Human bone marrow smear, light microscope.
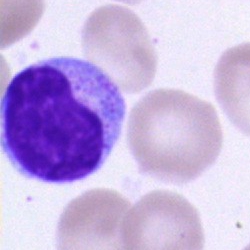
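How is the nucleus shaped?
Like a kidney, indented on its upper right side.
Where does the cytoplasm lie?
Mostly on the right; the nucleus fills the left part.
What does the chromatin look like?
Dark purple, mottled.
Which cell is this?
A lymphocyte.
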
